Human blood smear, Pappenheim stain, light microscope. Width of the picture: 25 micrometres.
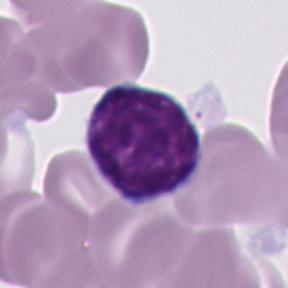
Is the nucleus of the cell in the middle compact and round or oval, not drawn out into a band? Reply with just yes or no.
Yes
